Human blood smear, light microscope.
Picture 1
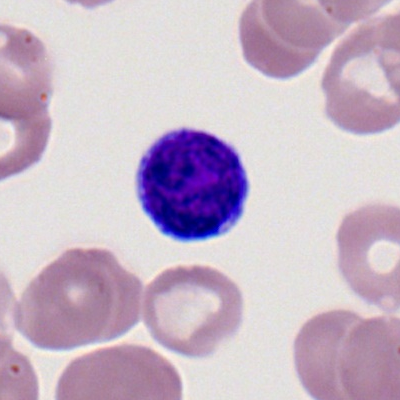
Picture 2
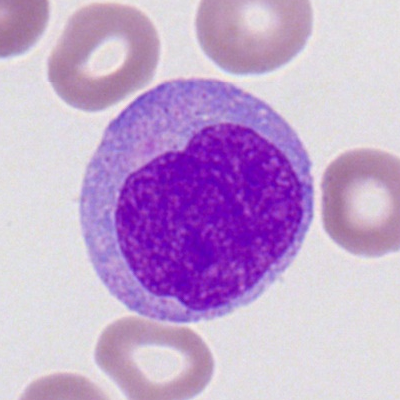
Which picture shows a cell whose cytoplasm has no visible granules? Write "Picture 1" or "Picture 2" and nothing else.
Picture 1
